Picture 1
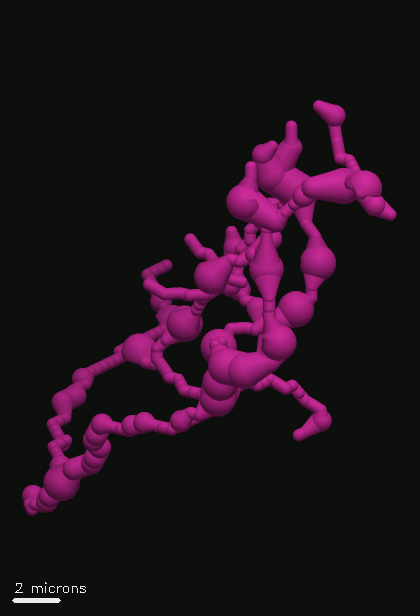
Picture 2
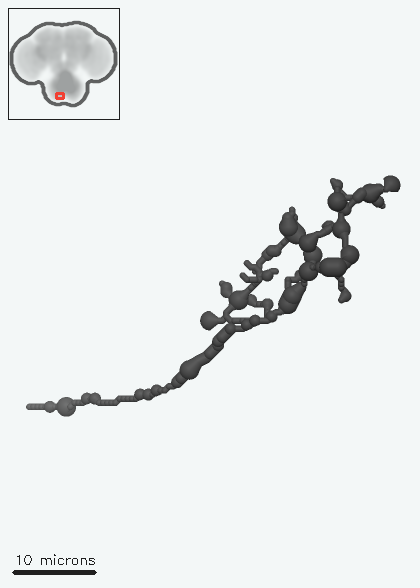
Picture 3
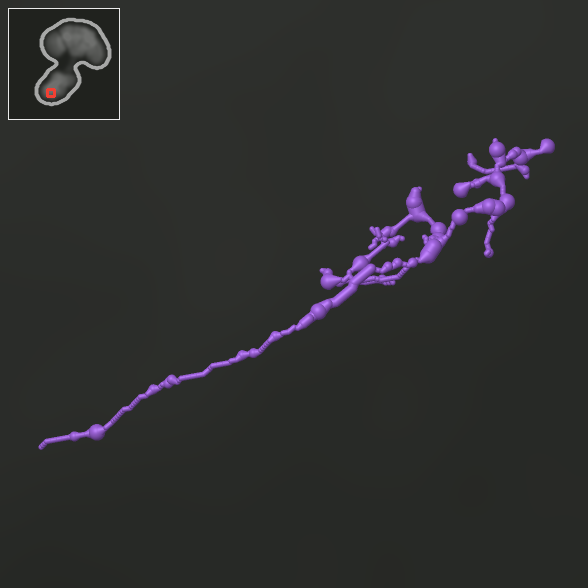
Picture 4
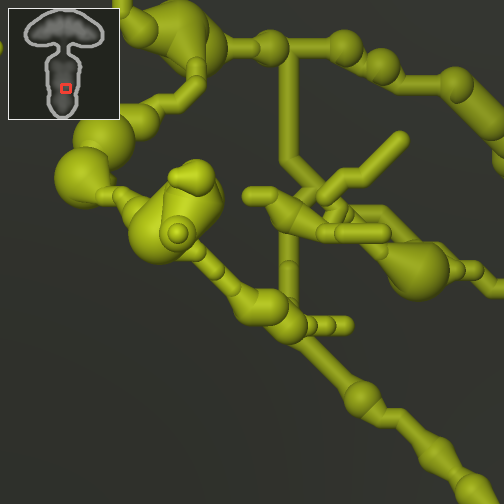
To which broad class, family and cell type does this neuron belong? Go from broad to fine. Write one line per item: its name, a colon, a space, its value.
broad class: sensory neuron entering the nerve cord
family: class mechanosensory tactile
cell type: SNta30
